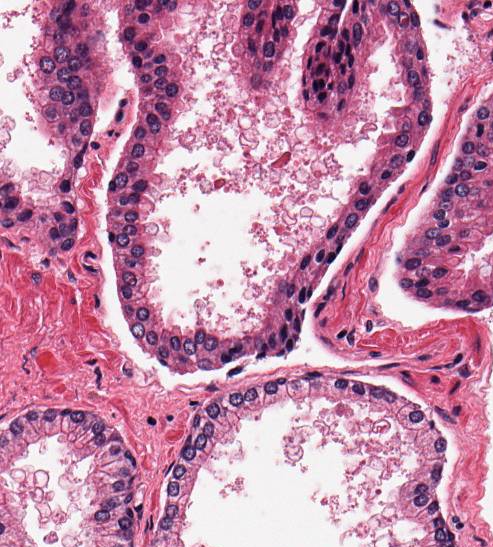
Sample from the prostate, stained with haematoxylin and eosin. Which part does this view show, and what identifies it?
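You're looking at prostatic gland. Notice that the epithelial cells have pale pink cytoplasm.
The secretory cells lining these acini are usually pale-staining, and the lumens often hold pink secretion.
Here the lumens contain pale pink flocculent material with many small rounded fragments. Spindle-shaped nuclei in the stroma run parallel to the gland outlines.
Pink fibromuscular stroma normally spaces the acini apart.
The epithelial nuclei are round, and many carry a small nucleolus.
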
